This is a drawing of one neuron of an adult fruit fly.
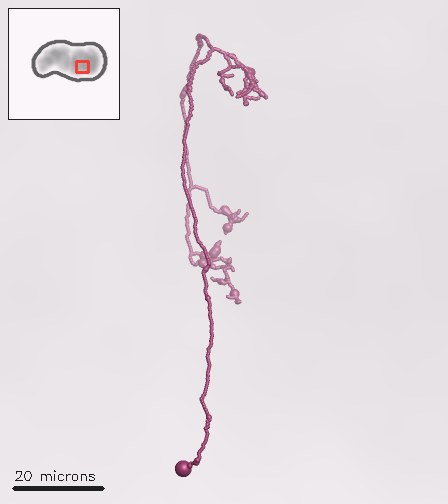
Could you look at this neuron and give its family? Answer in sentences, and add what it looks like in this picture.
Its family is called class CX. This is a central-brain intrinsic neuron. Its cell body lies at the bottom of the picture. From top to bottom in the picture it spans about 100 microns.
